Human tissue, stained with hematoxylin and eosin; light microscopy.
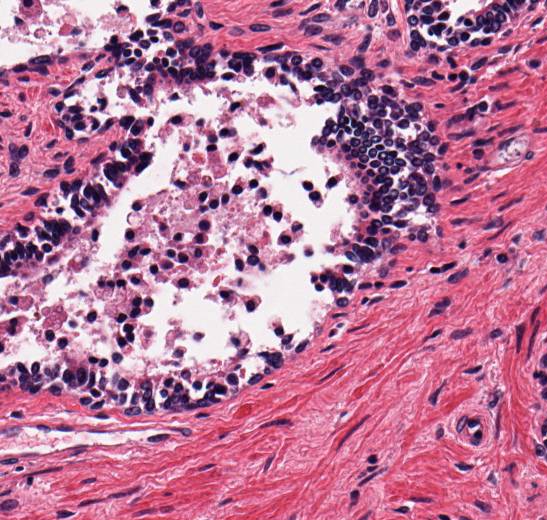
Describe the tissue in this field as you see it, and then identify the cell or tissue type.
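A single large rounded epithelial structure with a central lumen fills the upper left. Dense pink fibromuscular stroma with elongated spindle-shaped nuclei surrounds it, and below it the bundles run in long parallel fascicles curving along its outer border. This is prostate.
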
